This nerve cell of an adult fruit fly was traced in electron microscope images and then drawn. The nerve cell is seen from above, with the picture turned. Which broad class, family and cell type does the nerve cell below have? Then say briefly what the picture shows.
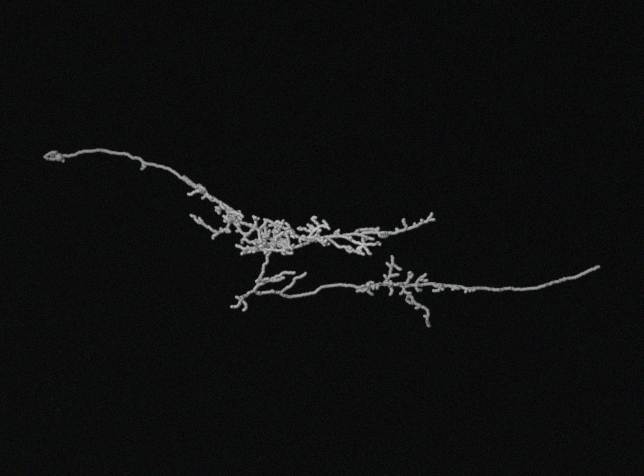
Its broad class is nerve-cord intrinsic neuron. Its family is hemilineage 07B. The cell type is IN07B032. The picture shows dozens of branch ends. As drawn here it is more than twice as wide as it is tall.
